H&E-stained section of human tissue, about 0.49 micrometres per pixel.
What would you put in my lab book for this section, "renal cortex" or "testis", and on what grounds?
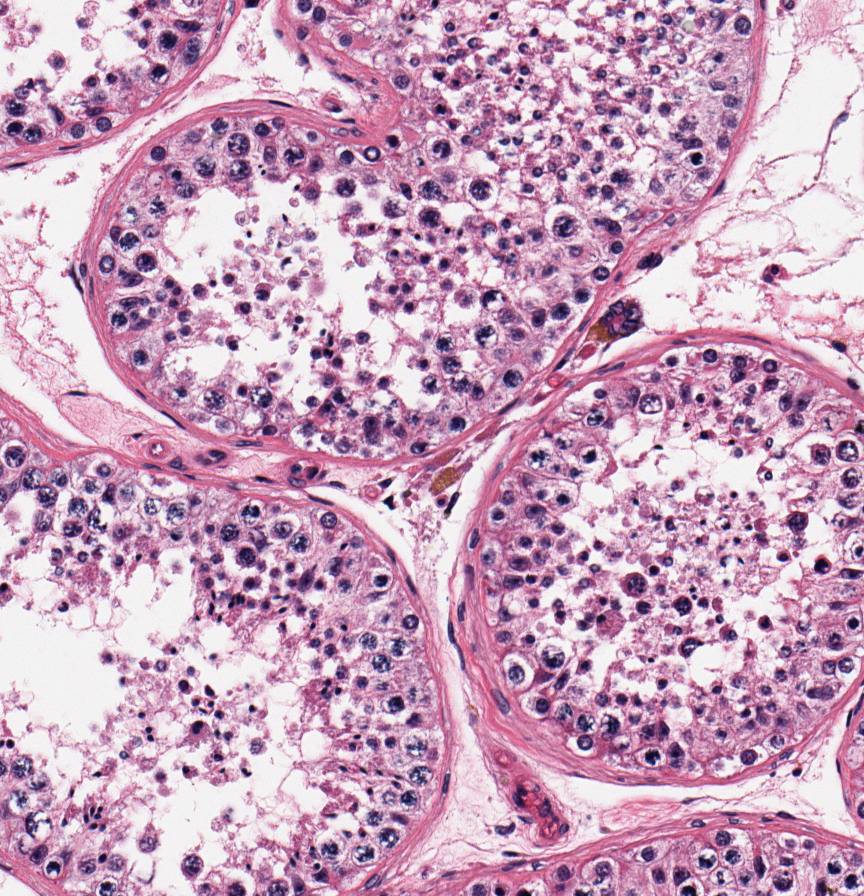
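It is testis. A thin pink fibrous layer with flattened spindle-shaped nuclei bounds each tubule. Stratified epithelium, many cells thick, fills most of each cross-section. Large round cells with coarse clumped chromatin are numerous in the middle layers. Many small cells with dark nuclei lie centrally.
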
